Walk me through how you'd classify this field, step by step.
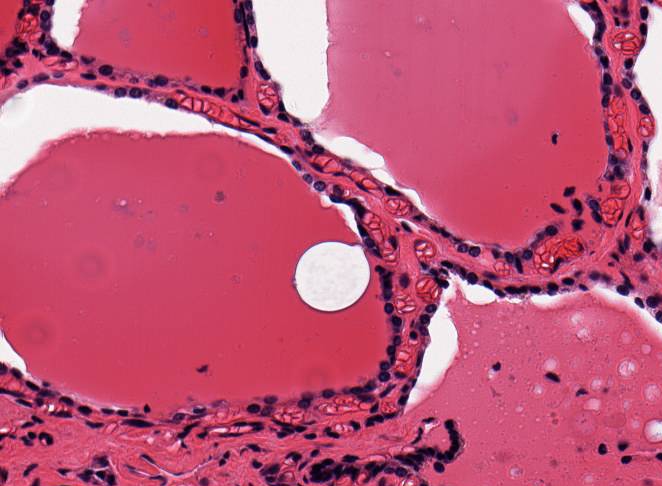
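Answer: thyroid follicle.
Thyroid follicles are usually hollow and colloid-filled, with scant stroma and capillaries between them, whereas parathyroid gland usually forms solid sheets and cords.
Here the follicles hold colloid, and their thin septa carry capillaries packed with red blood cells. At the lower right the colloid is paler pink with many small round vacuoles; left of centre, another follicle's colloid contains a sharply outlined round white hole.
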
